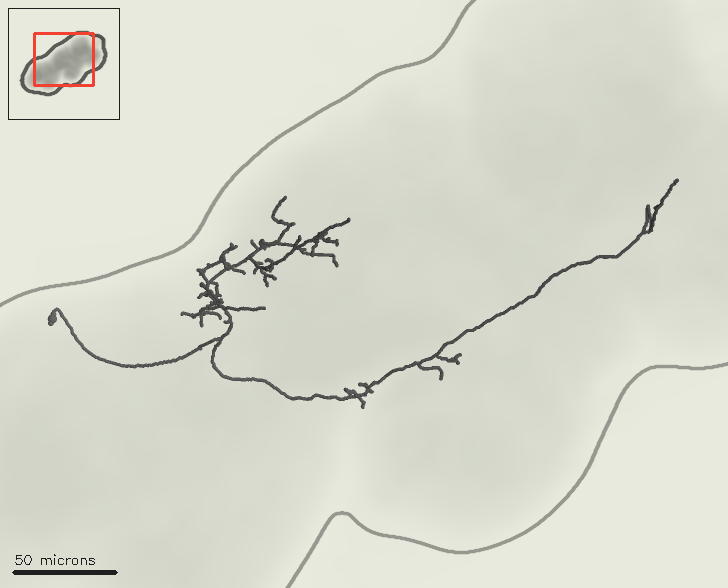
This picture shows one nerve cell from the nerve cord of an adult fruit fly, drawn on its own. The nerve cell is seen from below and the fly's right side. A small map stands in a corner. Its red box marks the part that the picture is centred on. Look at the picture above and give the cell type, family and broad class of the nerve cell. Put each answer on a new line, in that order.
IN07B087
hemilineage 07B
nerve-cord intrinsic neuron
